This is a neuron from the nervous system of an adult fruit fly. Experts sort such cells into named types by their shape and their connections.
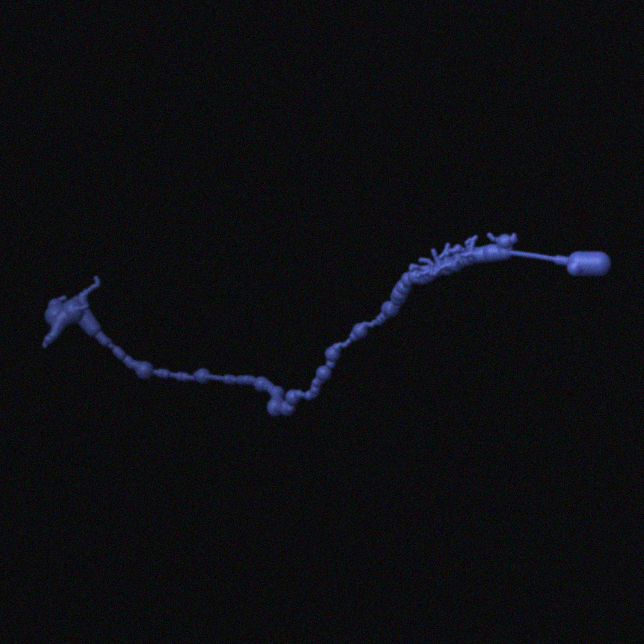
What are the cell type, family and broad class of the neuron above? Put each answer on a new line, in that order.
L3
L
optic-lobe intrinsic neuron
